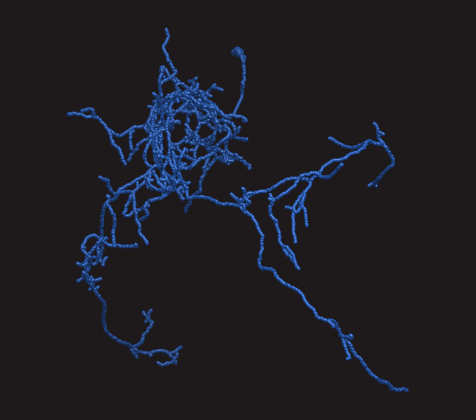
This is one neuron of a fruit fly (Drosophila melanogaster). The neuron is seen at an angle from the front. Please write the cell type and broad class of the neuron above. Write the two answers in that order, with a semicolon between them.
SMP371_b; central-brain intrinsic neuron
